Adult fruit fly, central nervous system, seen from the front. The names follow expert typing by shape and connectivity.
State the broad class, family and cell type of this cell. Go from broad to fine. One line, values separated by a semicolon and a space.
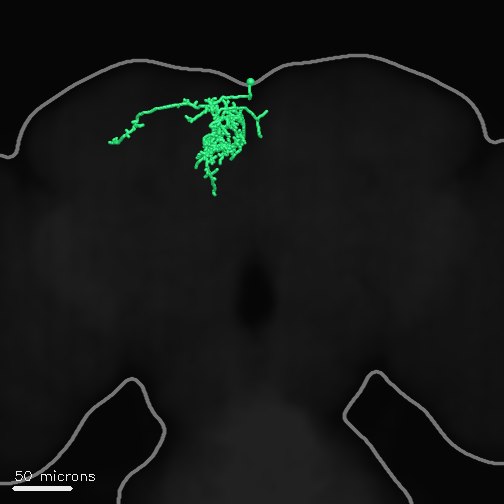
central-brain intrinsic neuron; hemilineage SMPad3; SMP123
